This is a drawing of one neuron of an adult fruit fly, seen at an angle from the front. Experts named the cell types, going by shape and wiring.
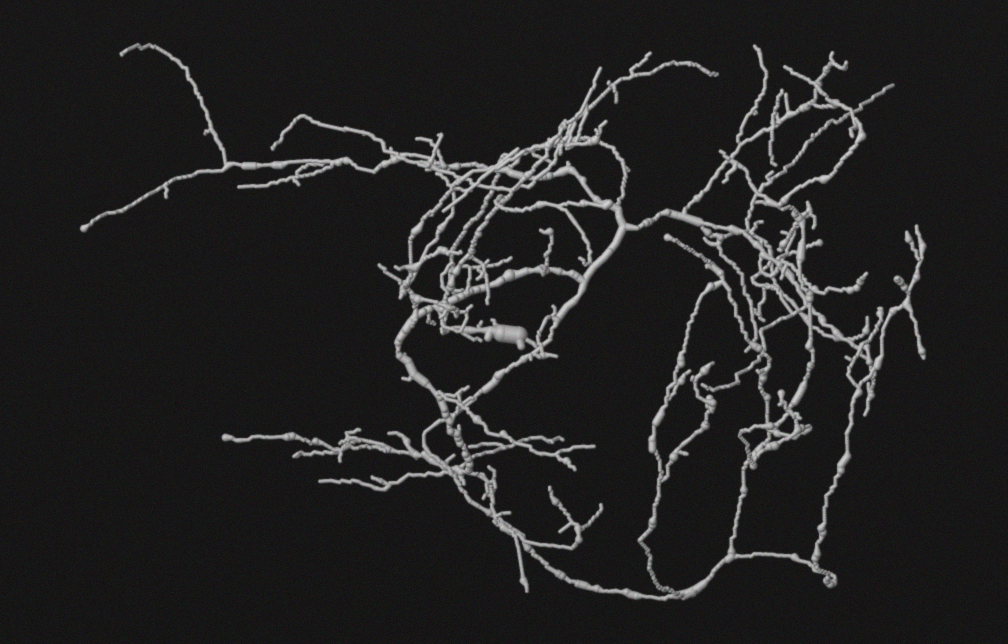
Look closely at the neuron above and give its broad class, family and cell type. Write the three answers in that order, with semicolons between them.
nerve-cord intrinsic neuron; hemilineage 12B; IN12B020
